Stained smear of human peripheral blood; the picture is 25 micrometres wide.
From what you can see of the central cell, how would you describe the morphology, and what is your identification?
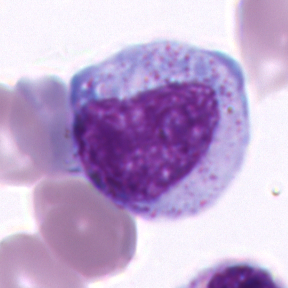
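Roughly round in outline, the cell holds a single unlobed nucleus set off-centre toward its lower left. Its cytoplasm is pale greyish blue. This is a promyelocyte.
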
